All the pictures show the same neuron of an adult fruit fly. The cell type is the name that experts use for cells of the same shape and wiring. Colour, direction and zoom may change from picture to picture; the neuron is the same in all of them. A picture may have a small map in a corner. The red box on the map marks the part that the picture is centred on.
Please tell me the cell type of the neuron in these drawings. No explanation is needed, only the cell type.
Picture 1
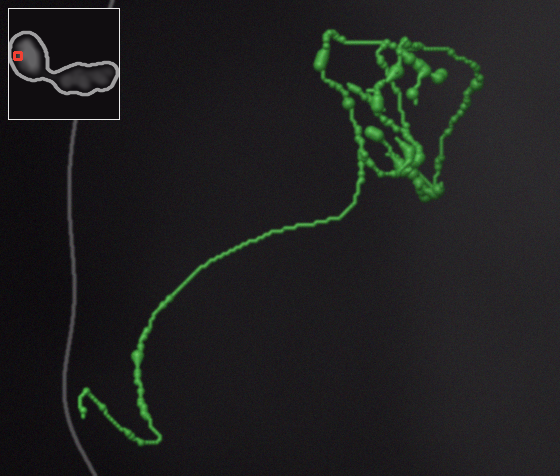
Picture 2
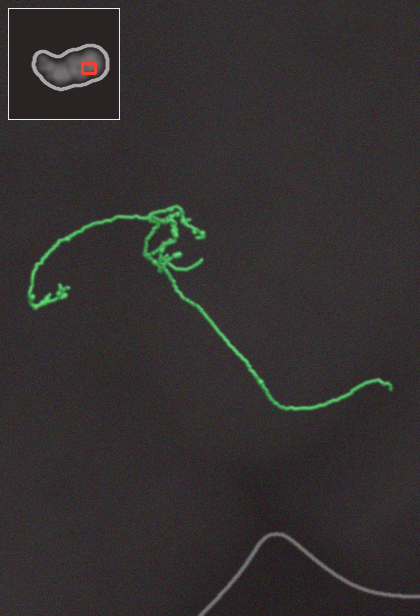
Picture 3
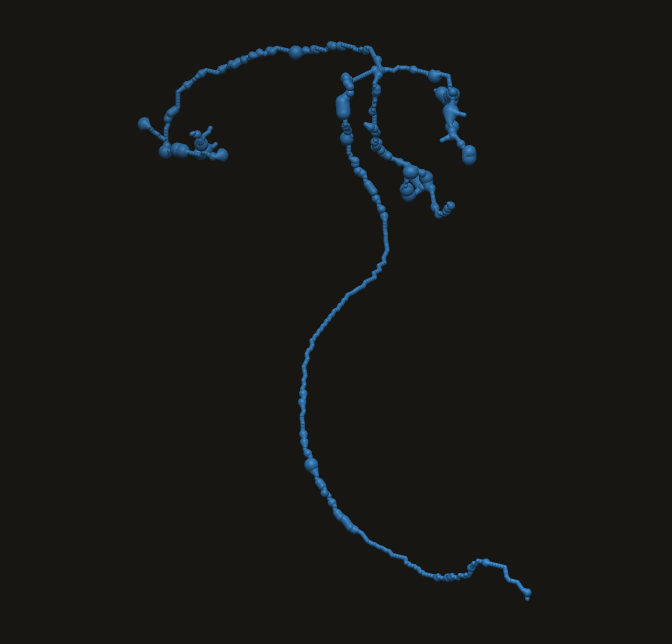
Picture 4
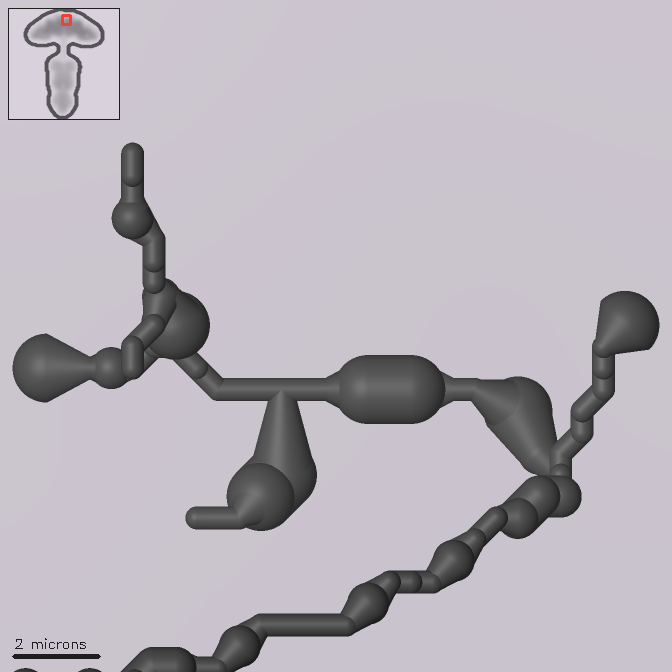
ORN_DM1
